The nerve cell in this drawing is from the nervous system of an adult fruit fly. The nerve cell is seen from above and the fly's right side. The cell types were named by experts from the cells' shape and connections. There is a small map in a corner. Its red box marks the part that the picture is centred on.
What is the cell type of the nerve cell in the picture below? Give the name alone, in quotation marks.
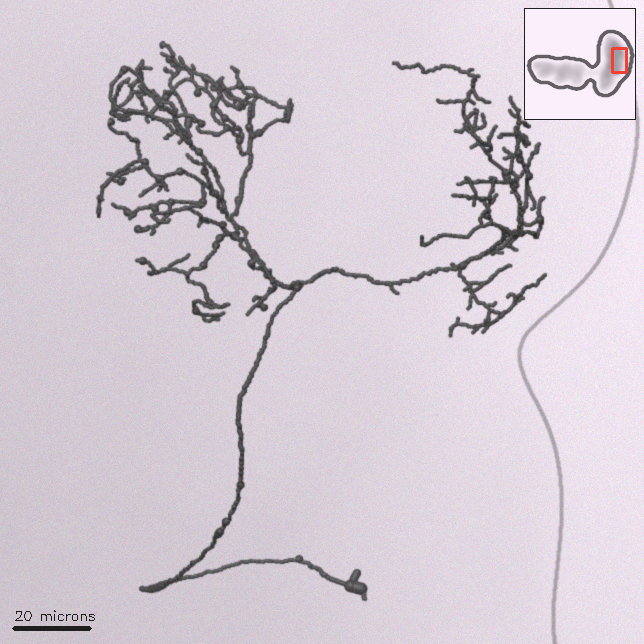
"FB4F_c"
